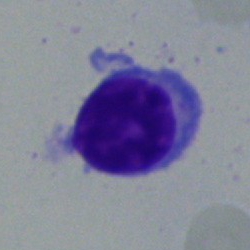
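Lymphocyte at the centre of this stained bone marrow smear, its chromatin taking a dark purple stain broken by a few paler patches. Its cytoplasm is widest on the right, and you won't find any granules in it. That little blue cytoplasmic tag jutting out at the upper left belongs to the same cell.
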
